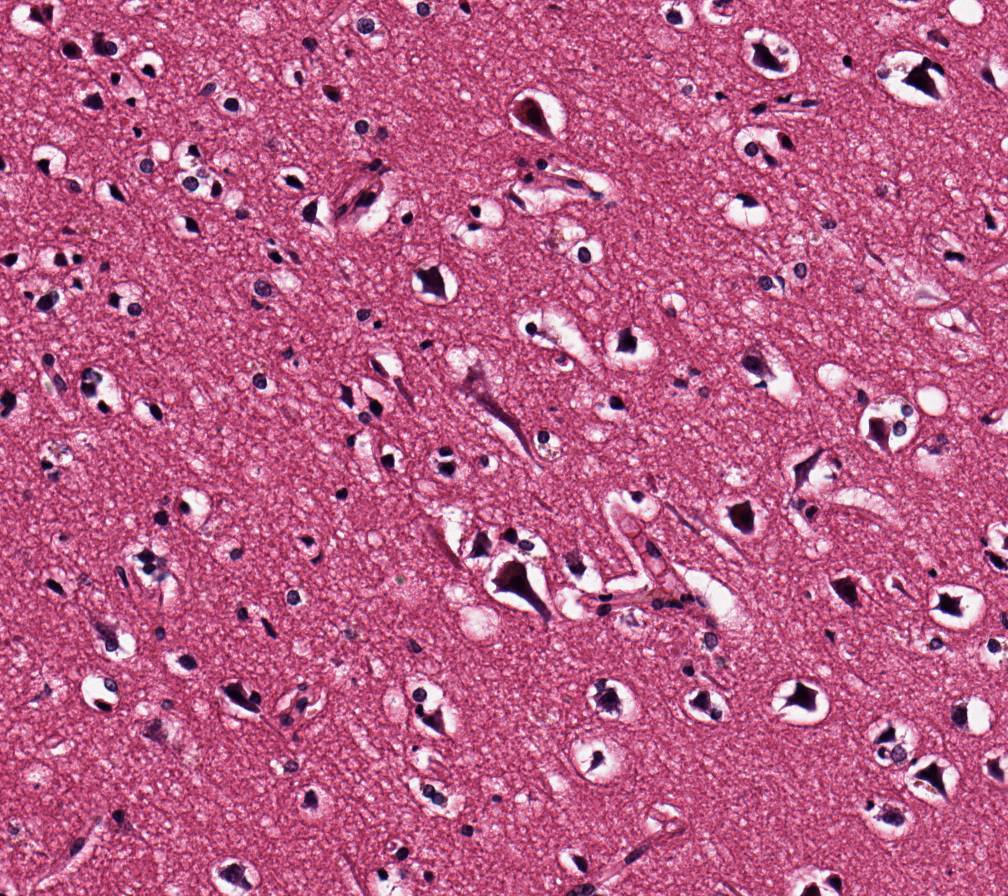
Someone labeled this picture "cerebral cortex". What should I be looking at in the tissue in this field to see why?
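The neurons scattered across the whole field have angular, triangular cell bodies, a shape that fits cerebral cortex.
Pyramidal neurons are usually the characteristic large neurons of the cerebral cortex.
Between the neurons lie small, round, dark glial nuclei with little visible cytoplasm. Most neuronal bodies sit inside empty clear halos that separate them from the surrounding matrix. No epithelium, glands or tubules appear anywhere in the field.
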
